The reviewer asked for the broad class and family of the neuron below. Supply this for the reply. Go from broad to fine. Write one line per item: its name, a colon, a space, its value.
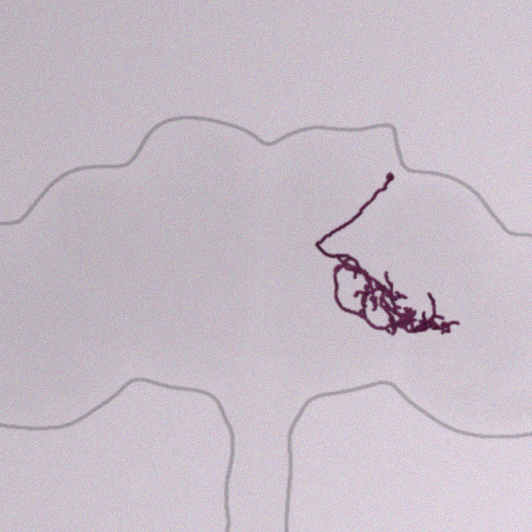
broad class: central-brain intrinsic neuron
family: hemilineage WEDd1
